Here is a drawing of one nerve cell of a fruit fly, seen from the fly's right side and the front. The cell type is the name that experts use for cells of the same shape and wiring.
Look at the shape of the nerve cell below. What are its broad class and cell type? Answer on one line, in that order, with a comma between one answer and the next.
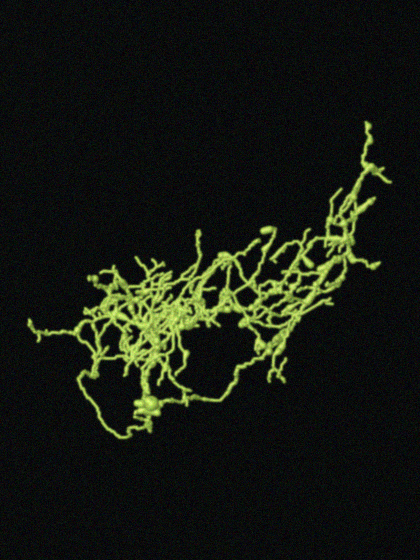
central-brain intrinsic neuron, GNG086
